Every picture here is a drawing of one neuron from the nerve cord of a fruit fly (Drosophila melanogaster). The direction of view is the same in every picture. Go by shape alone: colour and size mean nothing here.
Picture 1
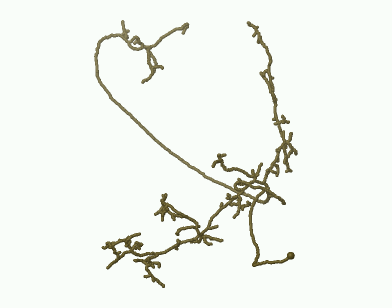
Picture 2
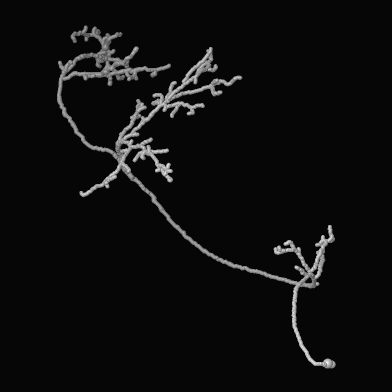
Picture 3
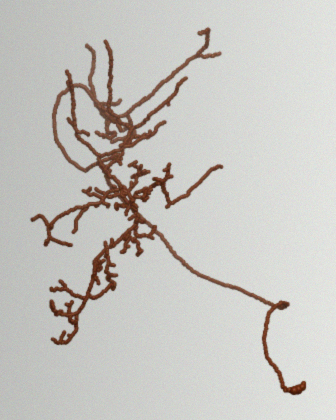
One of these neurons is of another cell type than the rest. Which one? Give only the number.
1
